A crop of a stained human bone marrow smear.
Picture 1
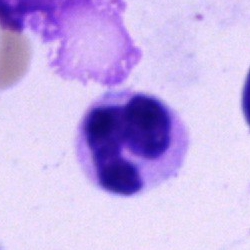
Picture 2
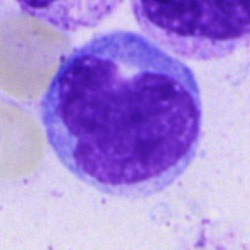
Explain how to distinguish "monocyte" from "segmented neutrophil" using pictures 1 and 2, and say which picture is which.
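The segmented neutrophil is in picture 1, the monocyte in picture 2. Both cells have a round, smooth outline. The monocyte nucleus has a single notch in its upper edge and fills most of the cell.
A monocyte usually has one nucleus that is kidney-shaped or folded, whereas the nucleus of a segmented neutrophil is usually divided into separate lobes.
Around the monocyte nucleus the cytoplasm forms a rim that is wider on the left than on the right, and no granules are visible in it. In the segmented neutrophil the chromatin is dense and stains very dark purple, no nucleoli are visible, and the cytoplasm shows no vacuoles. A ragged pale purple mass lies just above the segmented neutrophil, and pale red cells lie against the left side of the monocyte.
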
